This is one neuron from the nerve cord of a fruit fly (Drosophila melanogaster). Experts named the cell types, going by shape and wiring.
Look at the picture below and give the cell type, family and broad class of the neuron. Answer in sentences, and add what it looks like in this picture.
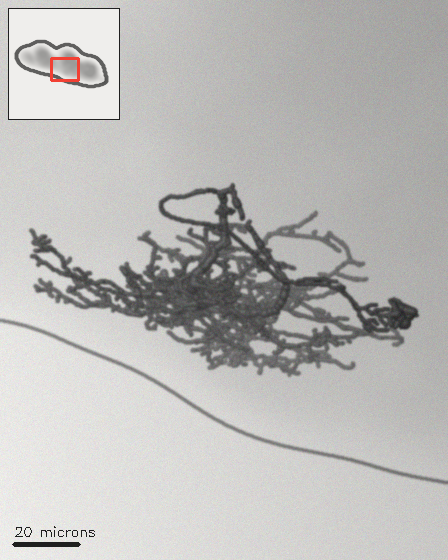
Its cell type is IN19A026. Its family is hemilineage 19A. It is a nerve-cord intrinsic neuron. By the scale bar it is about 120 microns wide in this view. The picture shows dozens of branch ends.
